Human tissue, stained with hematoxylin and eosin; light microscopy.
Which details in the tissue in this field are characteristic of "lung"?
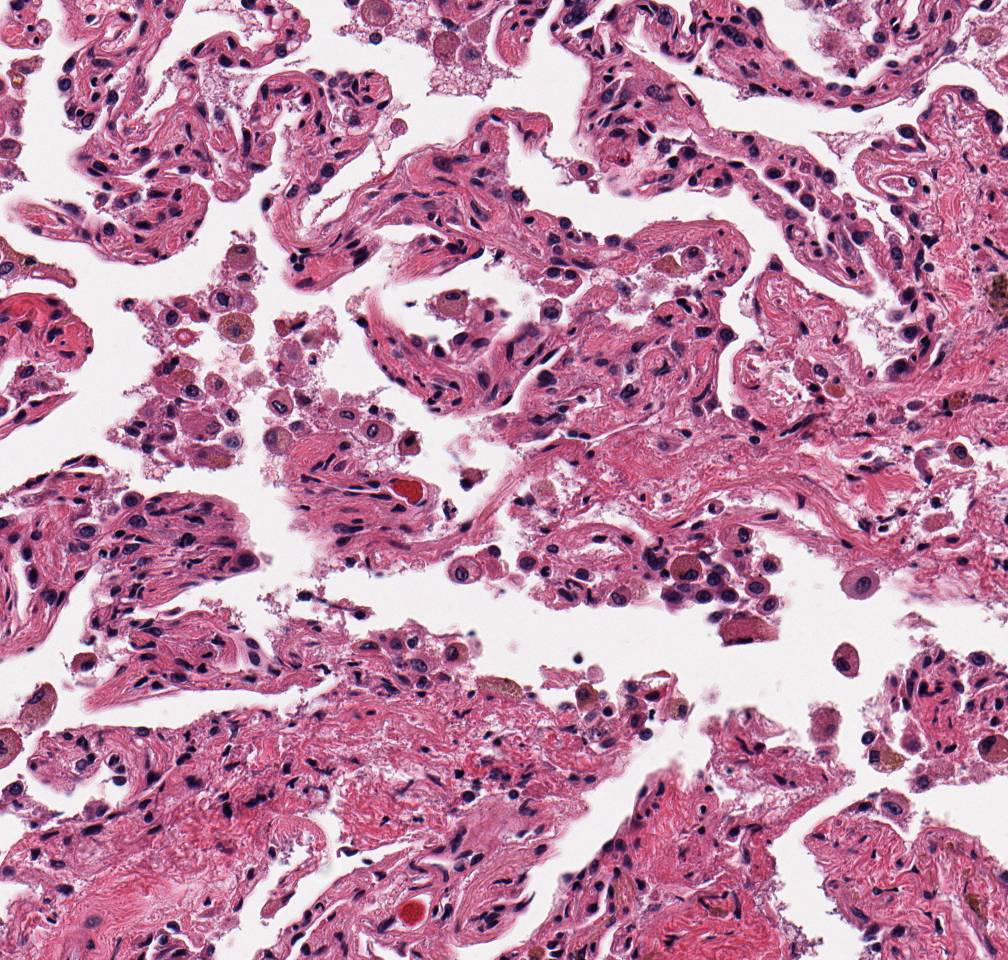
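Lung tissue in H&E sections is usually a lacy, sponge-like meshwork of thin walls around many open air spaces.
What fits lung: irregular, branching pink strands separated by many white empty spaces. What does not: wavy pink collagen fibres with scattered spindle-shaped dark nuclei broaden the strands, so the walls are not thin. Also present: loose clusters of rounded cells with abundant cytoplasm lie free in the spaces, mostly left of centre, many holding golden-brown granular pigment in their cytoplasm.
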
